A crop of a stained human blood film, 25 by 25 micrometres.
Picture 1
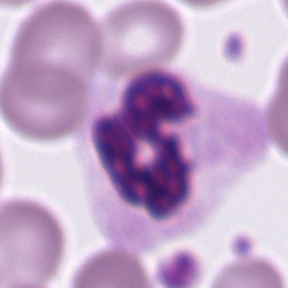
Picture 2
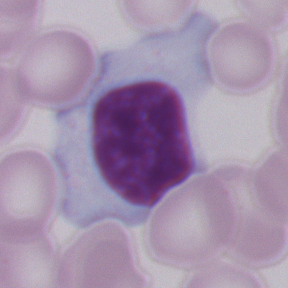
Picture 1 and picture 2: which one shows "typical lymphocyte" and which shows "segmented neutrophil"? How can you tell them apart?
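Picture 1 is the segmented neutrophil, and picture 2 is the typical lymphocyte. The quickest difference is the nucleus: in picture 1 it's folded into several connected lobes around a small pale gap in the middle, whereas in picture 2 it's a single rounded-oval mass with no lobes, about 11 by 9 micrometres.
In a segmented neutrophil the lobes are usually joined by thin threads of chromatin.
The chromatin looks much the same in both, dark purple and coarsely clumped, and in the lymphocyte it's also condensed, with no nucleolus visible.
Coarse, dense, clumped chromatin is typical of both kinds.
The cytoplasm differs in colour: pale lilac in the neutrophil, pale greyish blue in the lymphocyte.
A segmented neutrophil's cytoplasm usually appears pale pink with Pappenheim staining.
It's lopsided in both: in the neutrophil it's broader to the right of the nucleus than to the left, and in the lymphocyte it forms an abundant, wide rim that is broadest on the upper and left sides. Neither has granules worth mentioning, no large distinct coloured ones in picture 1 and no prominent ones in picture 2, and the neutrophil's edge is smooth, without surface projections.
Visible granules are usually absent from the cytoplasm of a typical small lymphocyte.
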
